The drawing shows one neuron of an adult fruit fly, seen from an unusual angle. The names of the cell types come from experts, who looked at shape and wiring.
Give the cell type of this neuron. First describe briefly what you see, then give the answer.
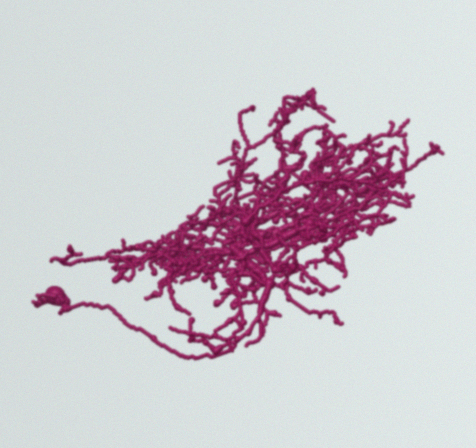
In this view it is wider than it is tall. It is a central-brain intrinsic neuron. It is of cell type GNG094.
